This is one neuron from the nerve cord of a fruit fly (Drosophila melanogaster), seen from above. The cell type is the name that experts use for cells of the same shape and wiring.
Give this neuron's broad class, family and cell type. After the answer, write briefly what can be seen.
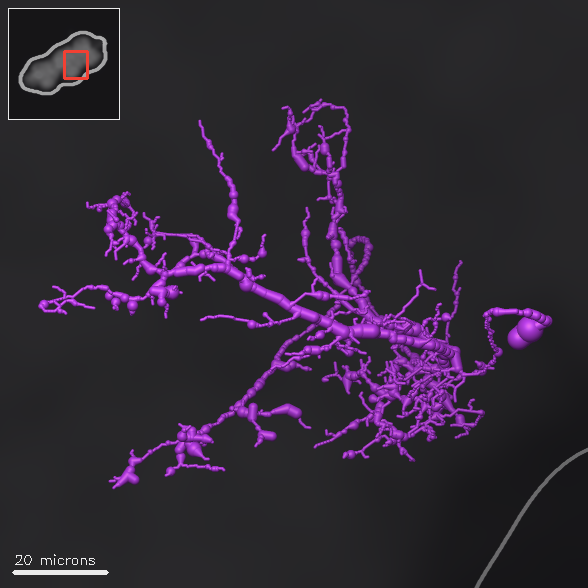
Its broad class is nerve-cord intrinsic neuron. The family is hemilineage 17A. Its cell type is dMS2. From left to right in the picture it spans about 110 microns. The picture shows more than a hundred branch ends.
